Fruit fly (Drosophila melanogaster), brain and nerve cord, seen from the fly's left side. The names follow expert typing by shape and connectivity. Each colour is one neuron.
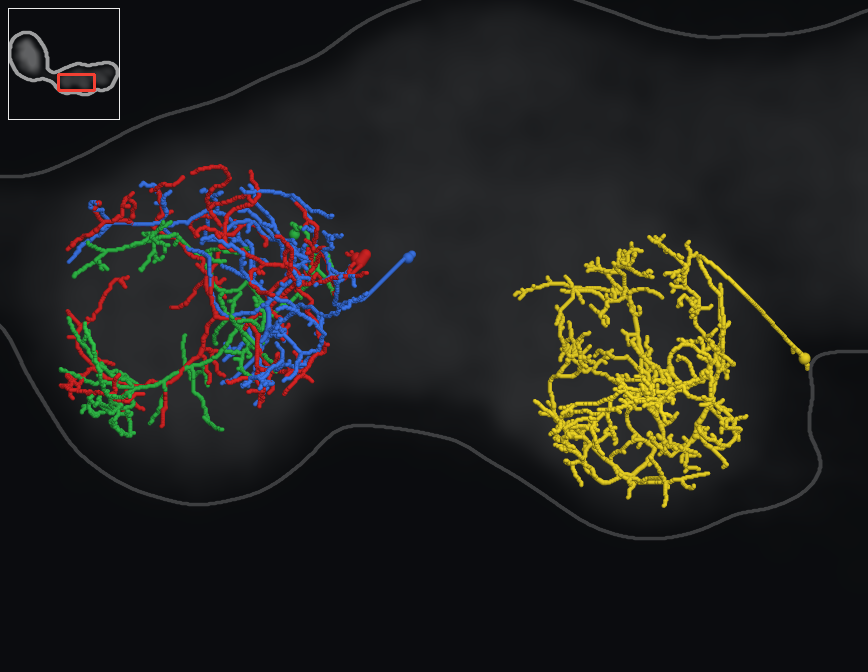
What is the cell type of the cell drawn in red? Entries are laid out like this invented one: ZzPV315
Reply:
IN03A046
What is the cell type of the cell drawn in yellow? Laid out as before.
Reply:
IN03A039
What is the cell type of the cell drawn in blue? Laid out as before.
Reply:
IN03A085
